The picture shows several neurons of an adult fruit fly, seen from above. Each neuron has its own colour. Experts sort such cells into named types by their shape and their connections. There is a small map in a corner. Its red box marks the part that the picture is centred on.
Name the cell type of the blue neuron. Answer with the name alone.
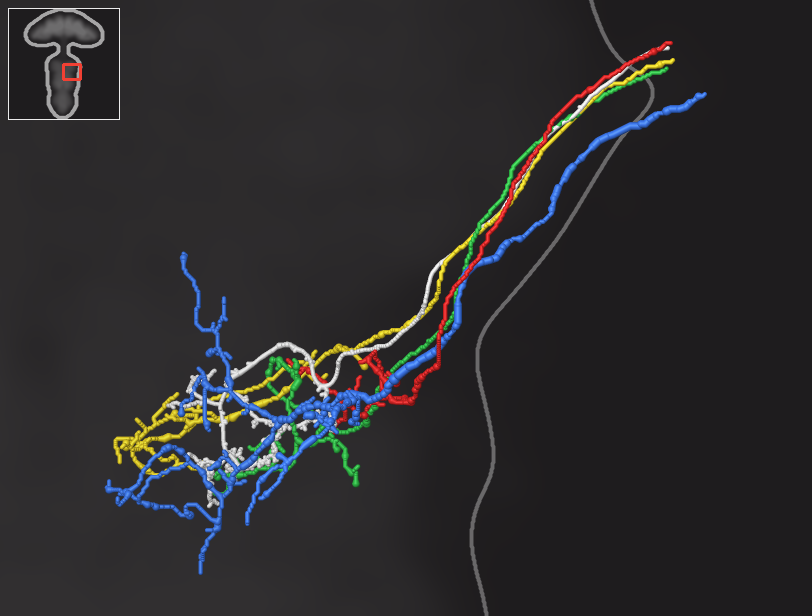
SNpp62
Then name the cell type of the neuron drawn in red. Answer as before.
SNta04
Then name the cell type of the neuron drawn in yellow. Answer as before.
WG3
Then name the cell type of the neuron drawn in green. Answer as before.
SNta18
